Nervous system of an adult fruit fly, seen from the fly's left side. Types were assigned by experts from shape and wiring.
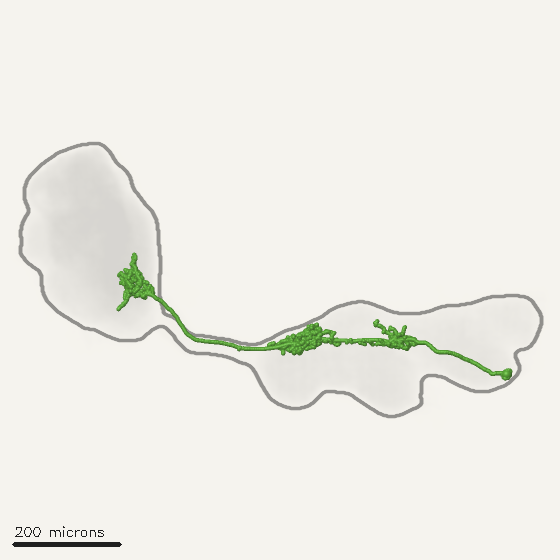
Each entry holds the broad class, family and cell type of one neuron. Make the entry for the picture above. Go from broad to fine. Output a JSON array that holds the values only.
["ascending neuron", "hemilineage 06B", "AN06B025"]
